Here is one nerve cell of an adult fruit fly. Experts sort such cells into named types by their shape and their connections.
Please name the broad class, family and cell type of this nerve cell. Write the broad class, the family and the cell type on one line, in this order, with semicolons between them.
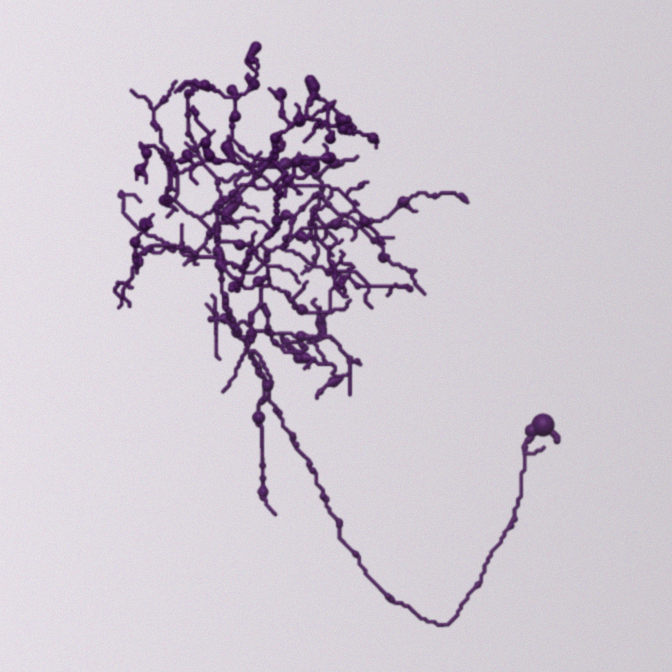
central-brain intrinsic neuron; hemilineage SLPal3_and_SLPal4_dorsal; CB2952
